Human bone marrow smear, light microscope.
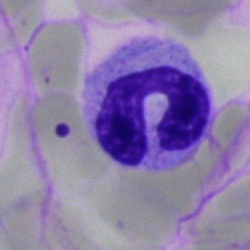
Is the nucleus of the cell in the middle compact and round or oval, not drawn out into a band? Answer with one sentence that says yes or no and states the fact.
No, the nucleus is stretched into a curved band and lacks separate lobes.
